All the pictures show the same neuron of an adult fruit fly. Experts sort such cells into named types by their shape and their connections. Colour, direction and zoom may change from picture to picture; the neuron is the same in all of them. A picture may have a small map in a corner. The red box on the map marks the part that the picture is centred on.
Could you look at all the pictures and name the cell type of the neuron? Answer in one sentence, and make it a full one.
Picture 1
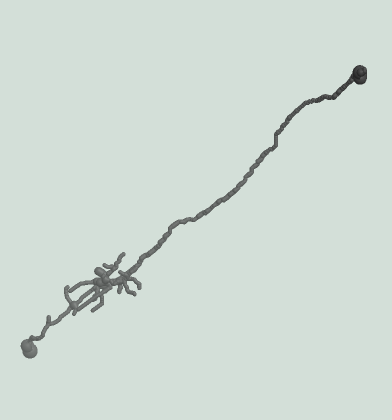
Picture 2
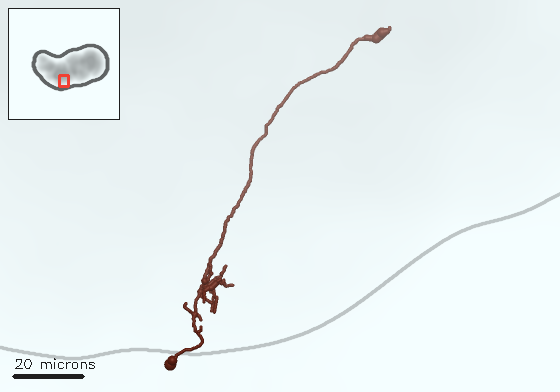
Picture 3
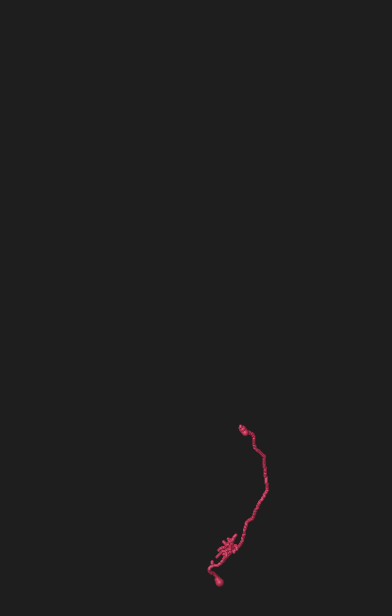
On the level of cell type, this neuron is Tm9.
